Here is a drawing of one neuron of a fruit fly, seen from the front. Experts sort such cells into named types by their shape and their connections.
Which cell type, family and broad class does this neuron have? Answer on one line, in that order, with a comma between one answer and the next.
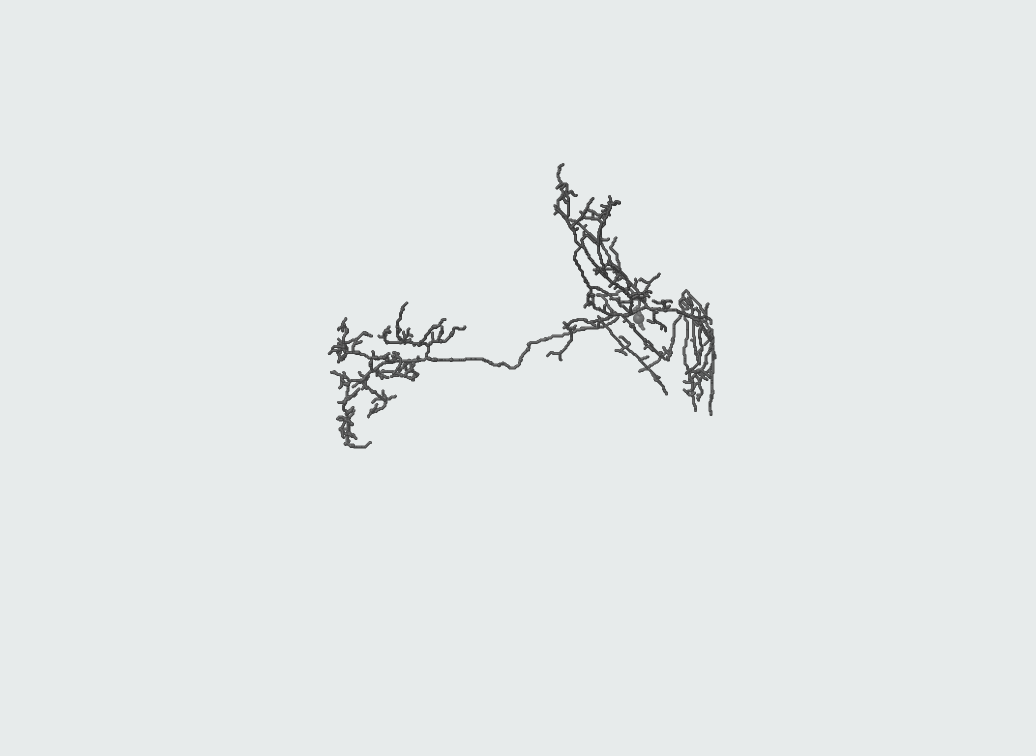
LAL176, hemilineage DM5_central, central-brain intrinsic neuron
